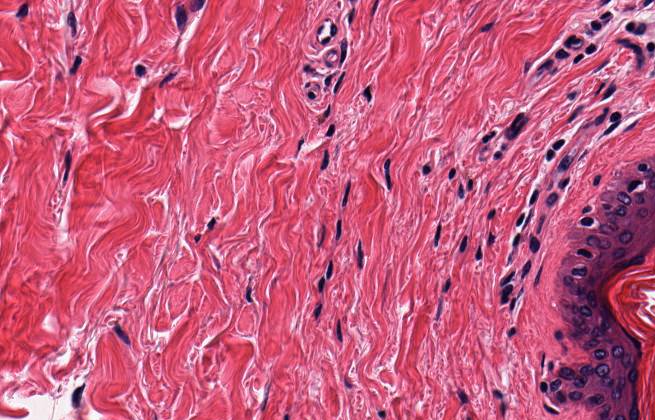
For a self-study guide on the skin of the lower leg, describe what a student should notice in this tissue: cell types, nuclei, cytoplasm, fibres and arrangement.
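Densely packed, wavy, eosinophilic collagen bundles take up most of the field. The epithelial cells carry round to oval nuclei and purplish cytoplasm. Between the collagen bundles lie scattered fibroblasts, their nuclei elongated and dark. Note that these fibroblast nuclei are more numerous in the band of stroma beside the epithelium than in the left part of the field.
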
